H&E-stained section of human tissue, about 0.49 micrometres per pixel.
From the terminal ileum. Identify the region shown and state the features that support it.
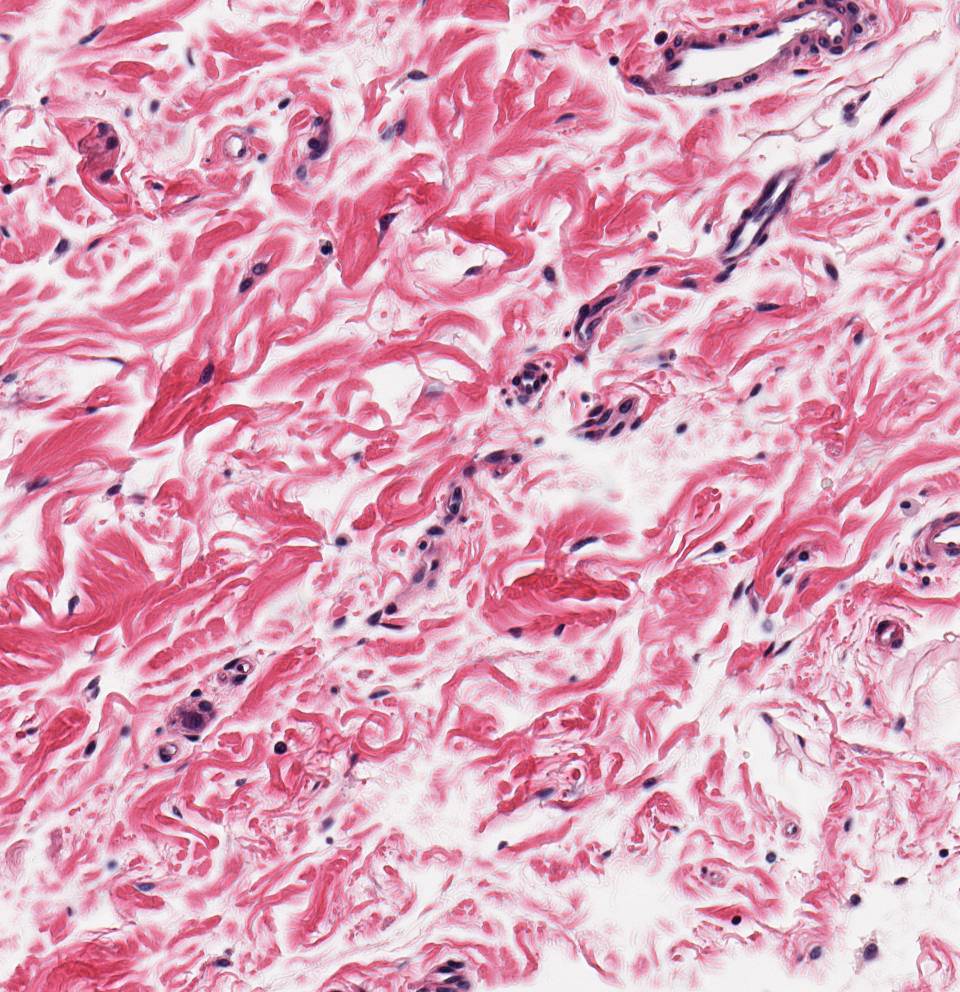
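What you have here is dense connective tissue. See the white clefts dividing the collagen bundles throughout, and the sparse small dark spindle-shaped nuclei lying singly between them.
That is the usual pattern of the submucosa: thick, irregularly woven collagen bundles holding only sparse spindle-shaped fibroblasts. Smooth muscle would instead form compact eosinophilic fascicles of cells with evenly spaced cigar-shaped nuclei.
A chain of small vessels with clustered nuclei also runs diagonally from the upper right toward the centre, and toward the lower right the fibres become paler, finer and looser.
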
